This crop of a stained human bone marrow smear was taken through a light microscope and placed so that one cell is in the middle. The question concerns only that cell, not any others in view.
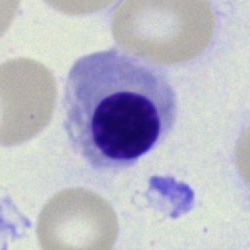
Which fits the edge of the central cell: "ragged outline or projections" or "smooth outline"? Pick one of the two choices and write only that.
Ragged outline or projections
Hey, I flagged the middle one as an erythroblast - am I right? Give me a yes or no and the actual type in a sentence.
Yes, that is right: the middle cell is an erythroblast.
